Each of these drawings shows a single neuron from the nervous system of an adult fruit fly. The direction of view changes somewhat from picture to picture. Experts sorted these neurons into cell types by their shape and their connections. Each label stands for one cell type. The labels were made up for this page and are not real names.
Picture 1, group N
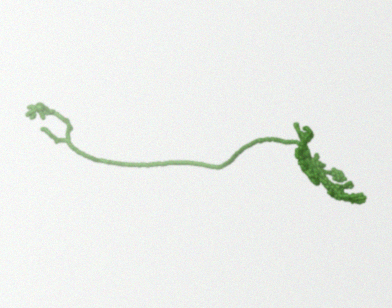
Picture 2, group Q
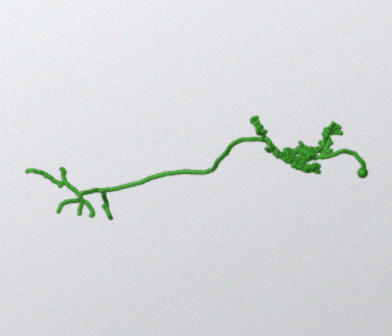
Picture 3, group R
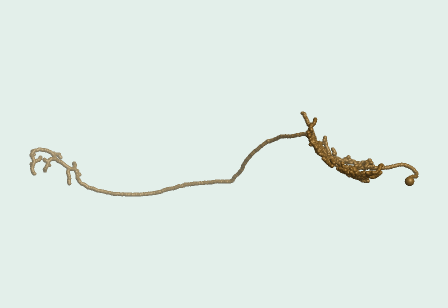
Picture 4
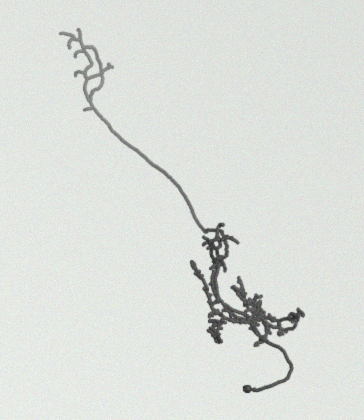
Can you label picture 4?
group Q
